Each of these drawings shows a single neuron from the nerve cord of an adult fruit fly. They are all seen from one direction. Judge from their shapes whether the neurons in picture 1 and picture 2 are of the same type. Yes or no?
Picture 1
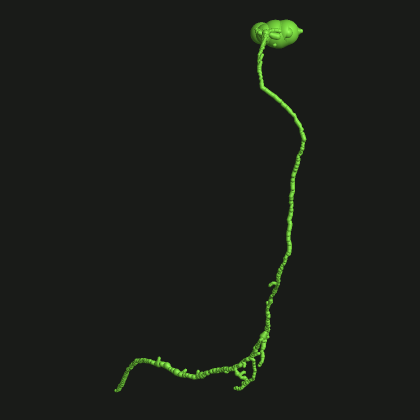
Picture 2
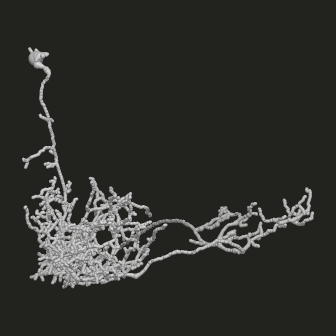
no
